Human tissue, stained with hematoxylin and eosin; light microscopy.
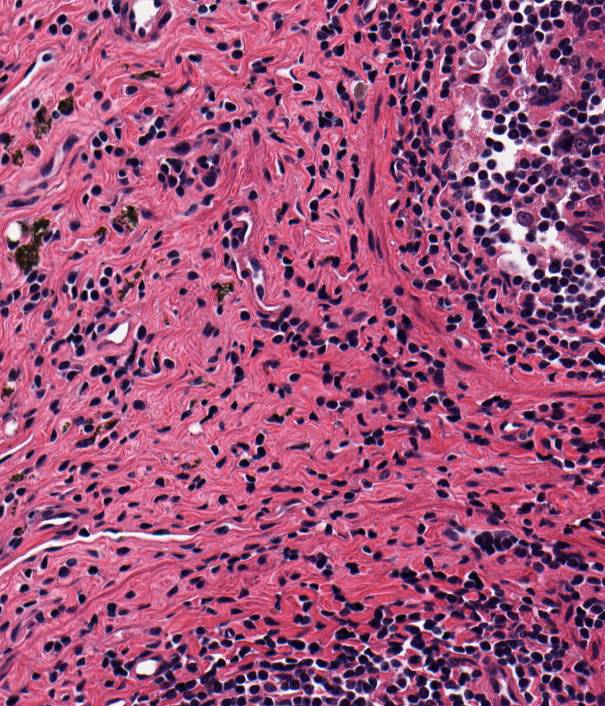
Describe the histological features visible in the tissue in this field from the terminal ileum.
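It's chiefly collagenous stroma, built of wavy, brightly eosinophilic collagen bundles. Lymphocytes are dotted all through it, with small round dark nuclei and scant cytoplasm. The upper right corner is crowded with densely packed small round dark nuclei, while the upper left holds clumps of dark brown-black granular pigment.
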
